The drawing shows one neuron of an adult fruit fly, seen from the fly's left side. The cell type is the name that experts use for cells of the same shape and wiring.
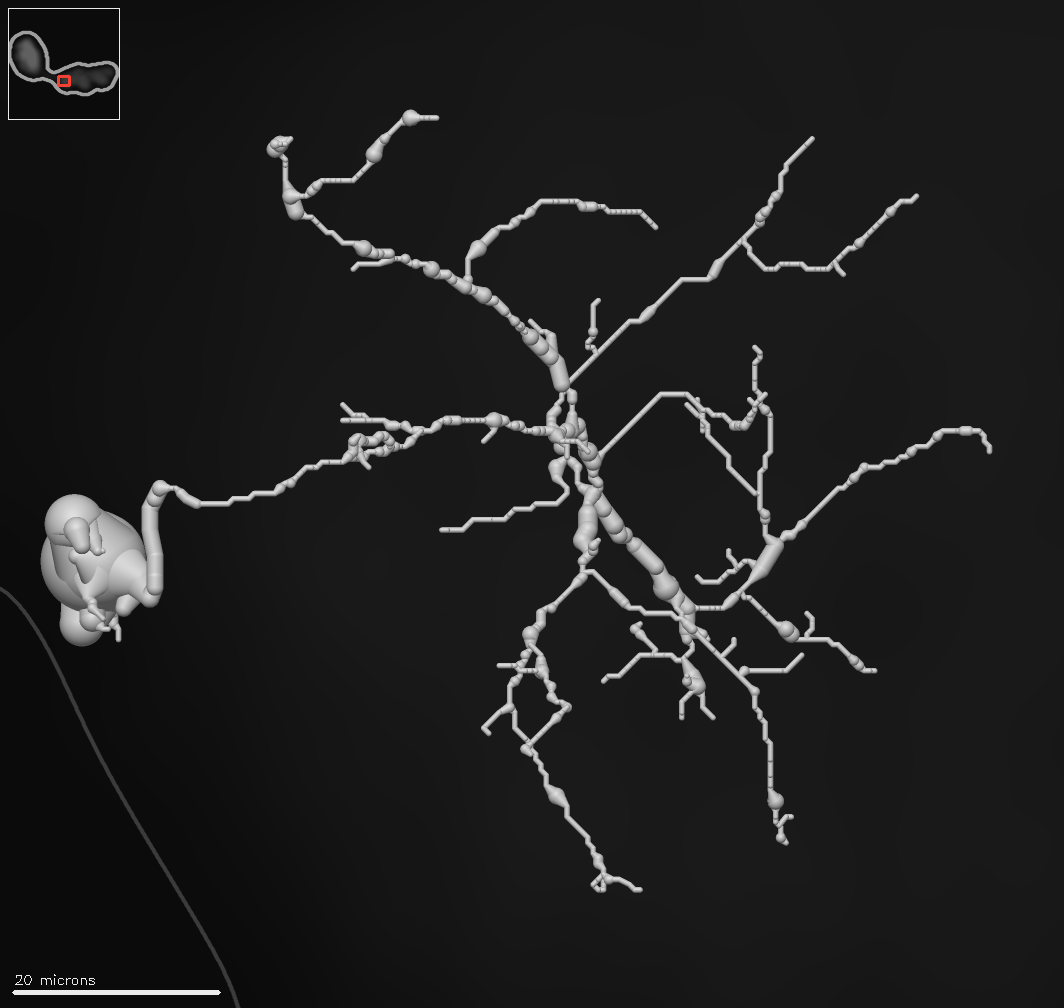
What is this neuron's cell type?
Acc. ti flexor MN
